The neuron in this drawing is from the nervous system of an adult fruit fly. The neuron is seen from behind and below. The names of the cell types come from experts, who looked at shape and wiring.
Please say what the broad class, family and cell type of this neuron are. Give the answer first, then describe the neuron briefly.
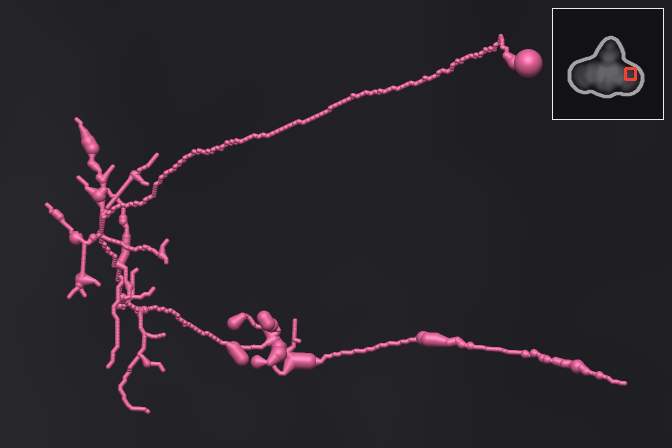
It is an optic-lobe intrinsic neuron. The family is C. Its cell type is C2. The cell body is at the upper right of the picture. In this view it is wider than it is tall.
